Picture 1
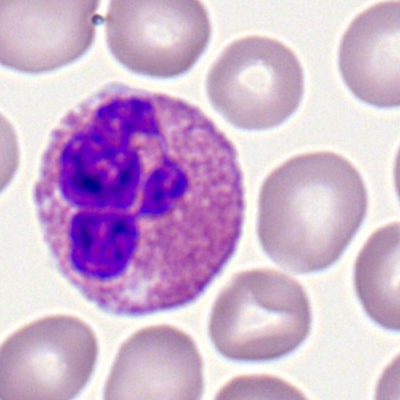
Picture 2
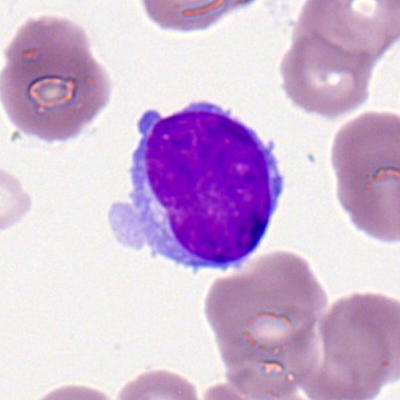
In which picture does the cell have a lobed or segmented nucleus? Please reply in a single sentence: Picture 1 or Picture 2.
It is the cell in picture 1 whose nucleus is split into lobes.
